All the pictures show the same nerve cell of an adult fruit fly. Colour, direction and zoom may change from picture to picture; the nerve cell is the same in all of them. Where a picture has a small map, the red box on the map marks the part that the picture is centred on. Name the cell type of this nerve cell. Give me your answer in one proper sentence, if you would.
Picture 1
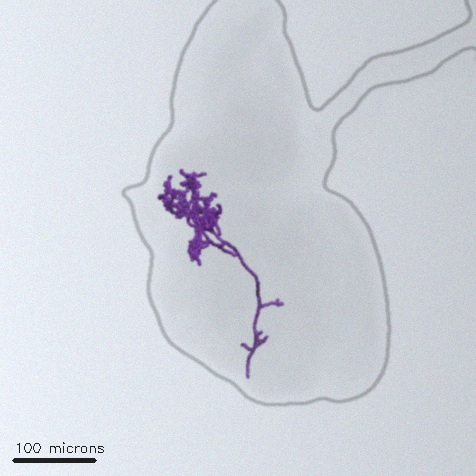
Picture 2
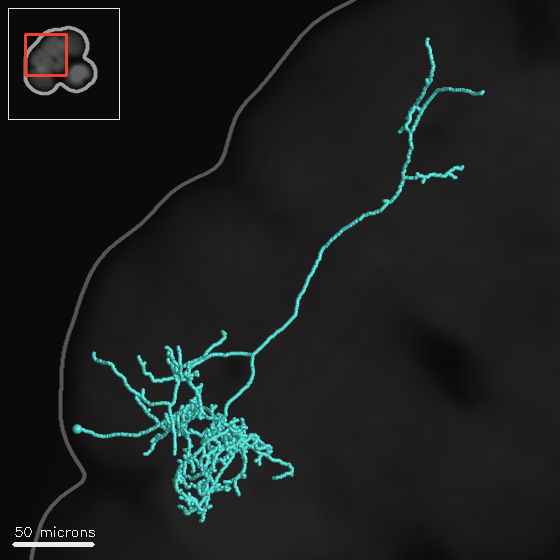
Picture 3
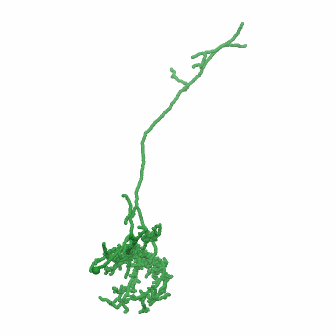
This nerve cell represents the cell type AVLP067.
